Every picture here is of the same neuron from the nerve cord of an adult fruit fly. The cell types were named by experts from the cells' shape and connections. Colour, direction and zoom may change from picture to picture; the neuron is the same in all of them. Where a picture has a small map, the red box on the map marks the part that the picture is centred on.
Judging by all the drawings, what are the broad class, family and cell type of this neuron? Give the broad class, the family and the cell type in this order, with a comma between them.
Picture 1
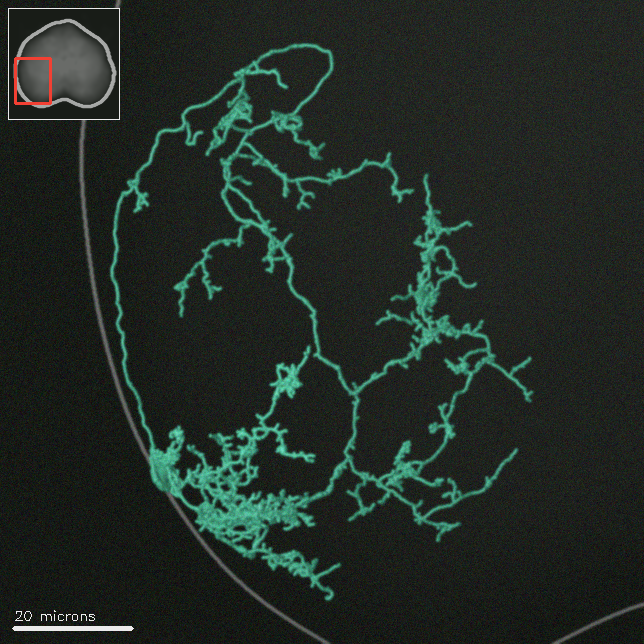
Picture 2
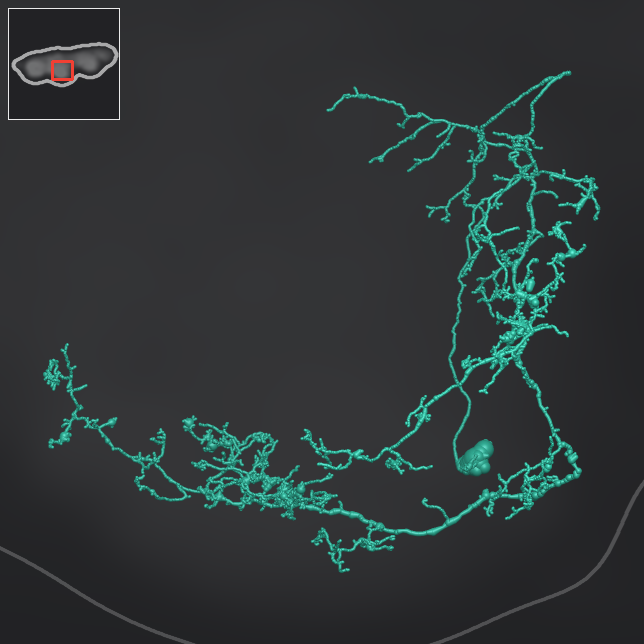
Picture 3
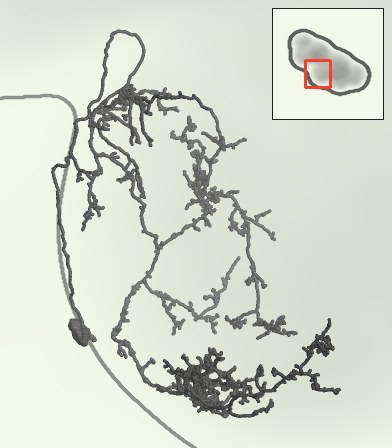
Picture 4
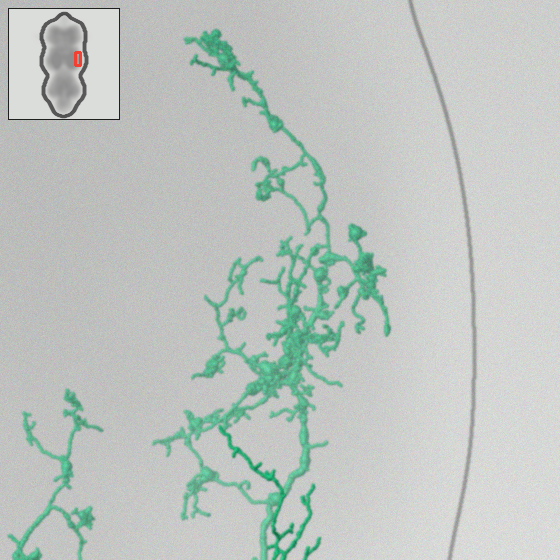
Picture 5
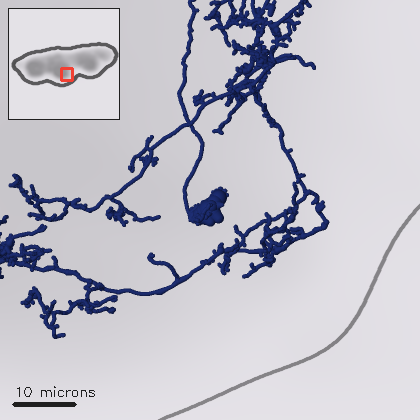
nerve-cord intrinsic neuron, hemilineage 19A, IN19A054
